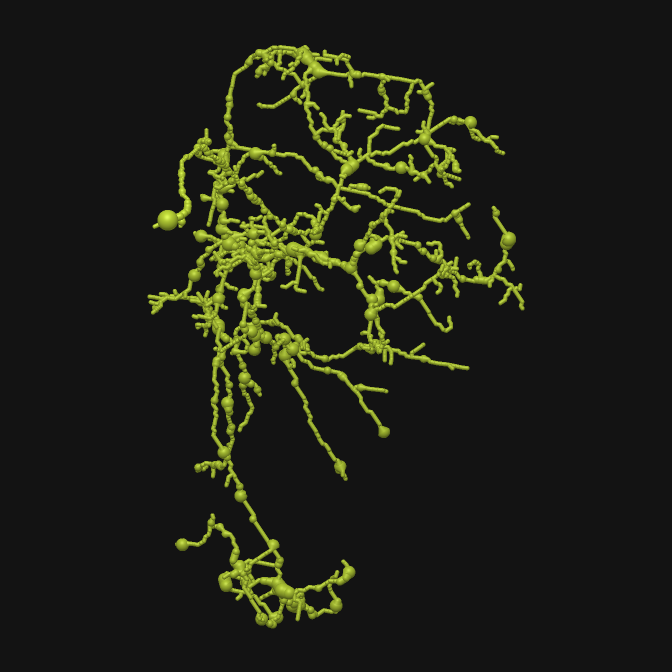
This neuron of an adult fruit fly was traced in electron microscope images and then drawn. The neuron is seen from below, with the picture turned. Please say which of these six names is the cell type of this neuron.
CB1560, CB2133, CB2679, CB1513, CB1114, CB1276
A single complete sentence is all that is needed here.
Under the cell type CB2133 falls this neuron.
